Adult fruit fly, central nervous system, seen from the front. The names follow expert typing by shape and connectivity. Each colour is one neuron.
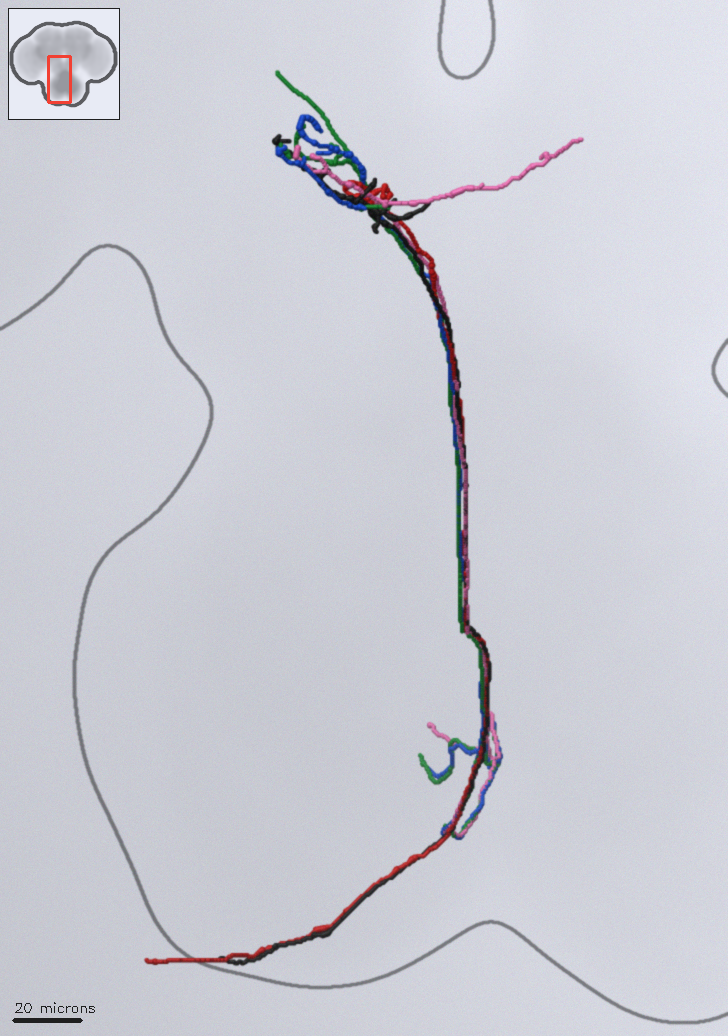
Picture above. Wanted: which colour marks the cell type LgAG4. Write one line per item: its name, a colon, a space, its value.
colour: pink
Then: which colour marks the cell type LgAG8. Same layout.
colour: green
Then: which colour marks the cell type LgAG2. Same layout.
colour: black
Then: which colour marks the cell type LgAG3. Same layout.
colour: blue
